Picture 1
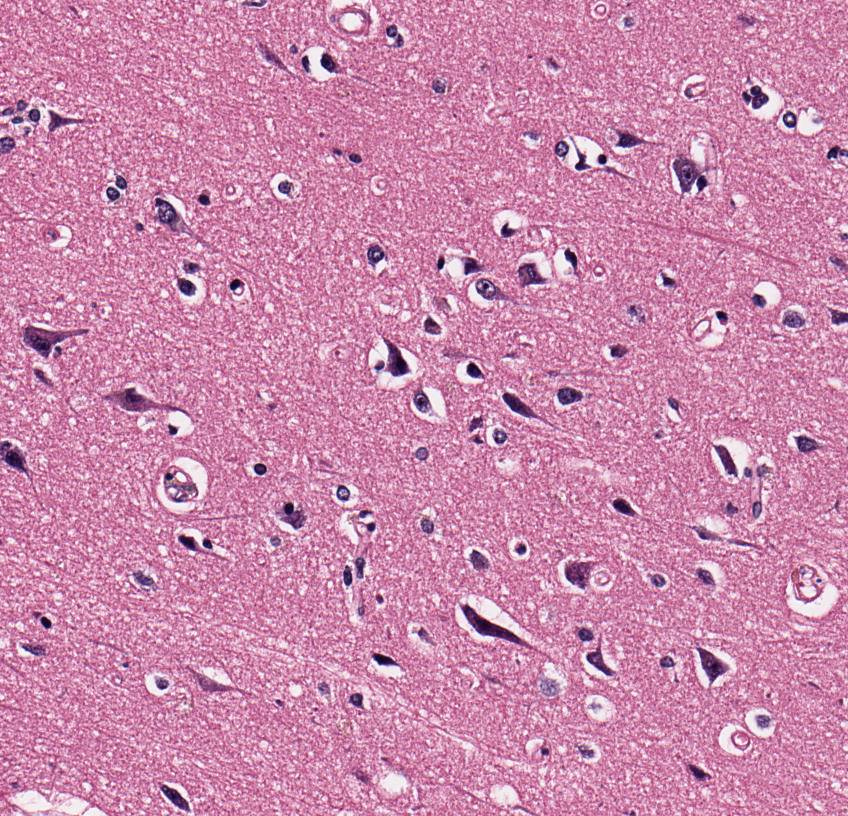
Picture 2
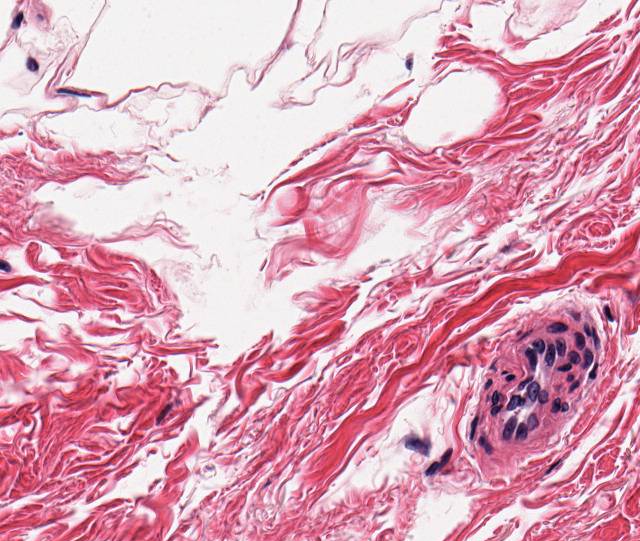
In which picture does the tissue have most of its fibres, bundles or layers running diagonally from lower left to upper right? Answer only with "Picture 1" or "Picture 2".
Picture 2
